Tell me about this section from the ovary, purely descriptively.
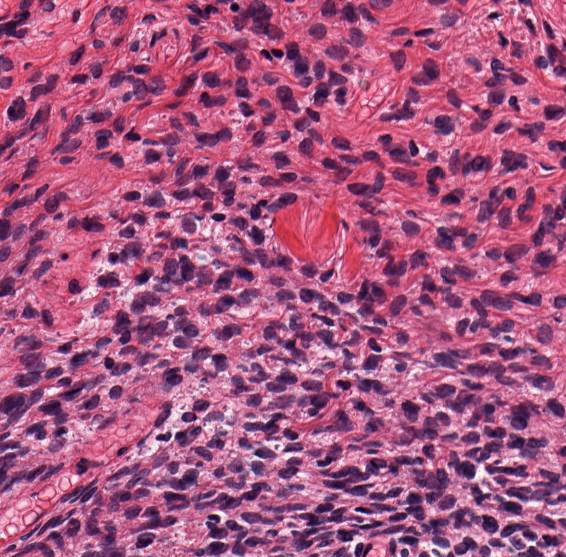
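A dense sheet of closely packed cells fills the field, without glands or epithelium. Most nuclei are oval to spindle-shaped and darkly stained. The cells have scant pink cytoplasm with indistinct borders.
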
